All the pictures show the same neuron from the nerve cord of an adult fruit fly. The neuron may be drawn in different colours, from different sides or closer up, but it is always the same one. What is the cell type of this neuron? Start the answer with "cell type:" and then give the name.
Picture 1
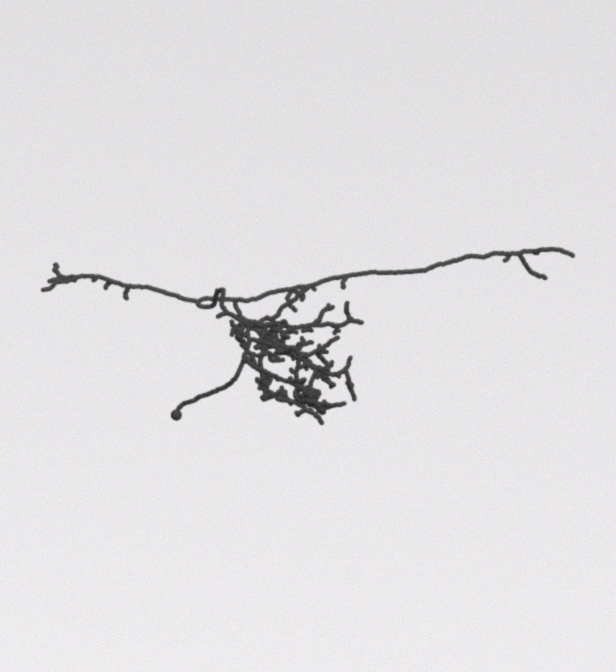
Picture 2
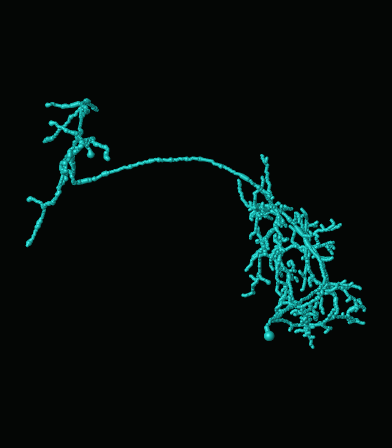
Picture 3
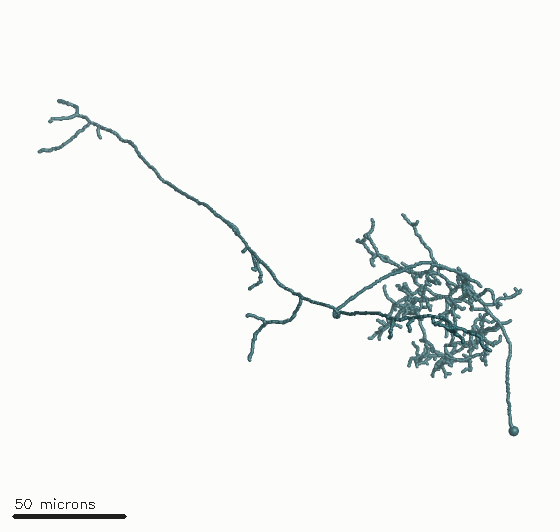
cell type: IN08B054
